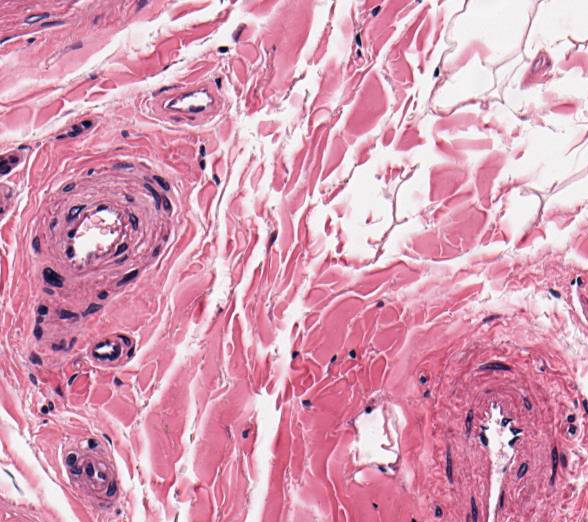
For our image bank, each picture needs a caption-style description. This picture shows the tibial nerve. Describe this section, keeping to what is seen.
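Mostly I see dense pink collagen bundles, with a few small vessels scattered through. Between the vessels, nuclei are sparse, small, dark and elongated. At the left middle, a thick-walled vessel has concentric layers of elongated smooth muscle nuclei around a small lumen. And the upper right corner? Paler and looser, thin strands around open spaces.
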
